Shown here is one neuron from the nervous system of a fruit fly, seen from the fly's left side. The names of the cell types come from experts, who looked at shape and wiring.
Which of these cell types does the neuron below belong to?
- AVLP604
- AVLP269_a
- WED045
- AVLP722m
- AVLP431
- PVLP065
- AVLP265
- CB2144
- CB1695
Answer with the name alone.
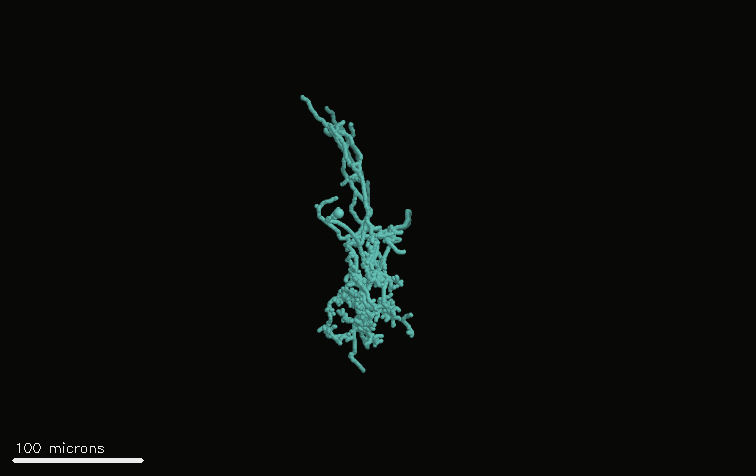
AVLP722m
